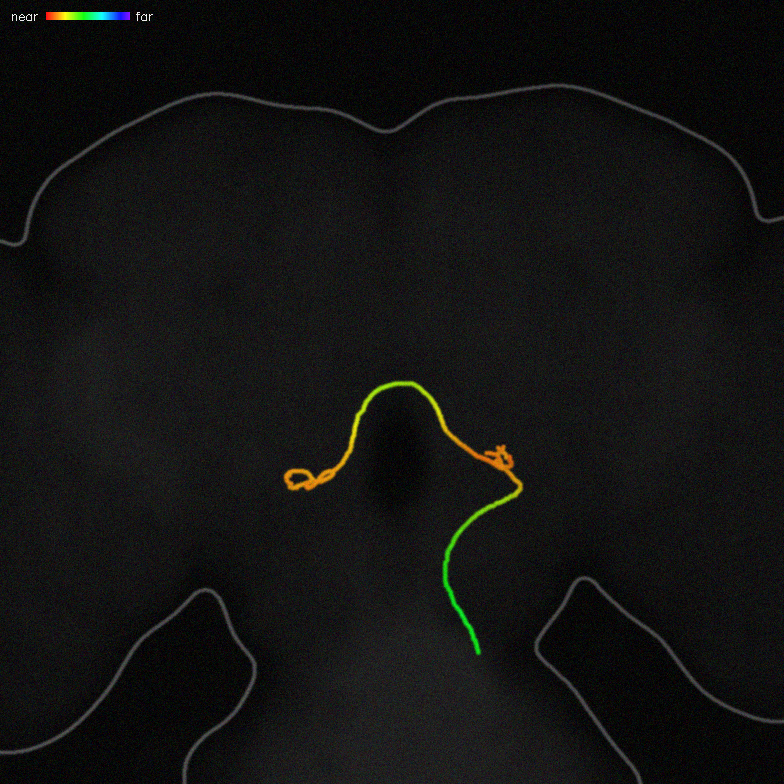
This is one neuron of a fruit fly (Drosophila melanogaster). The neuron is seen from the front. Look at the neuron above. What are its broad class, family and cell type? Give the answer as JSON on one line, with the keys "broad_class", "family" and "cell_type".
{"broad_class": "sensory neuron entering the brain", "family": "class olfactory", "cell_type": "ORN_VA4"}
